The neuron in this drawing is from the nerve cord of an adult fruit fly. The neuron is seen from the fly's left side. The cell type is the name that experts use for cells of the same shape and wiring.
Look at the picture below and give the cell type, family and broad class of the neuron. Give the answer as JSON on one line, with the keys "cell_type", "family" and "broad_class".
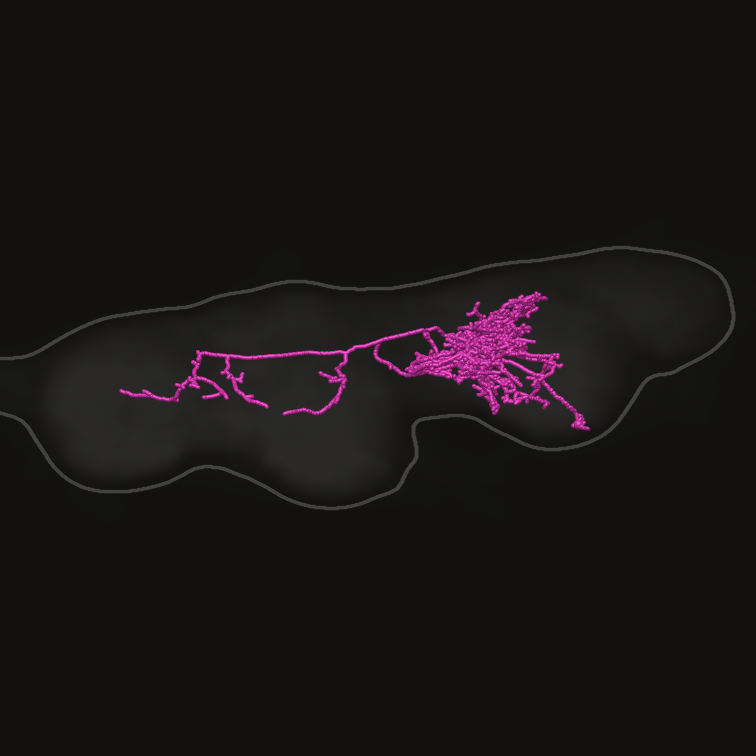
{"cell_type": "IN06B020", "family": "hemilineage 06B", "broad_class": "nerve-cord intrinsic neuron"}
